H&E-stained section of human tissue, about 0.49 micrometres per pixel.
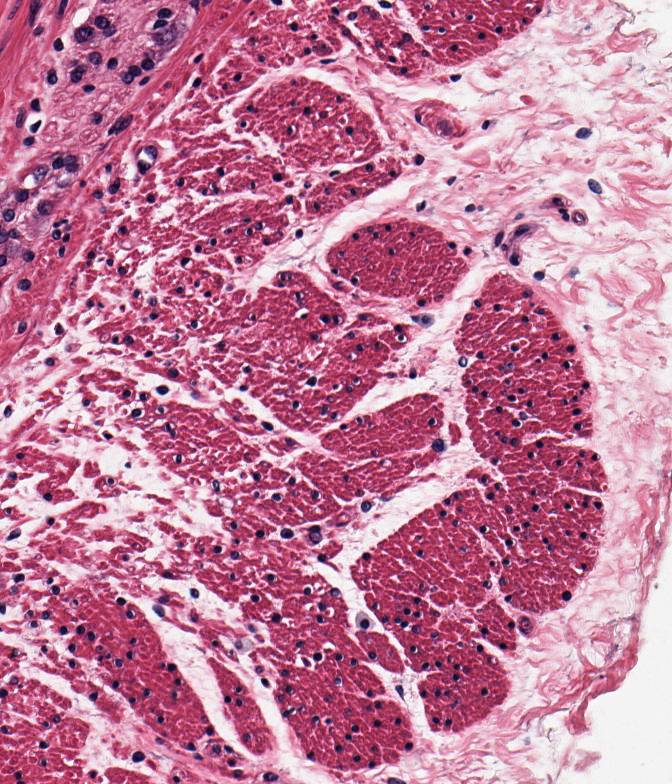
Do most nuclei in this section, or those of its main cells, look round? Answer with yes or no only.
Yes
